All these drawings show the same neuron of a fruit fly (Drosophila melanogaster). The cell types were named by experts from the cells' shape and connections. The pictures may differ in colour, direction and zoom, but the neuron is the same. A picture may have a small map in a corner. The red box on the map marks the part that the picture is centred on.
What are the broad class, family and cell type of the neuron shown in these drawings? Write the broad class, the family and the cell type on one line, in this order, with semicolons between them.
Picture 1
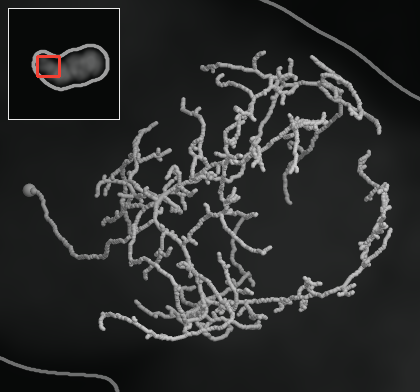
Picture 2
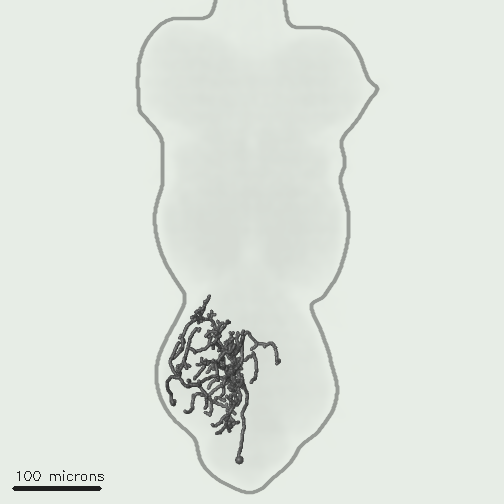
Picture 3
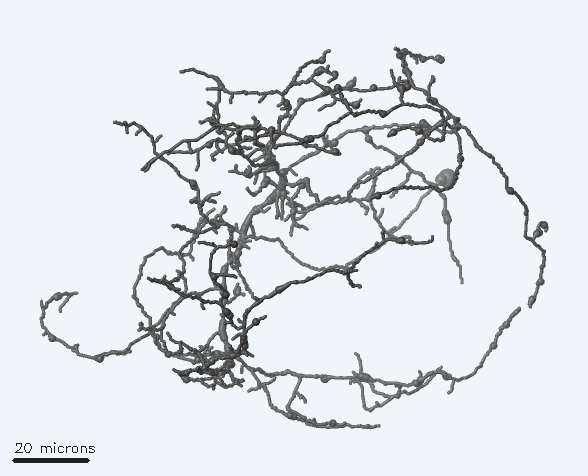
nerve-cord intrinsic neuron; hemilineage 04B; IN04B054_b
